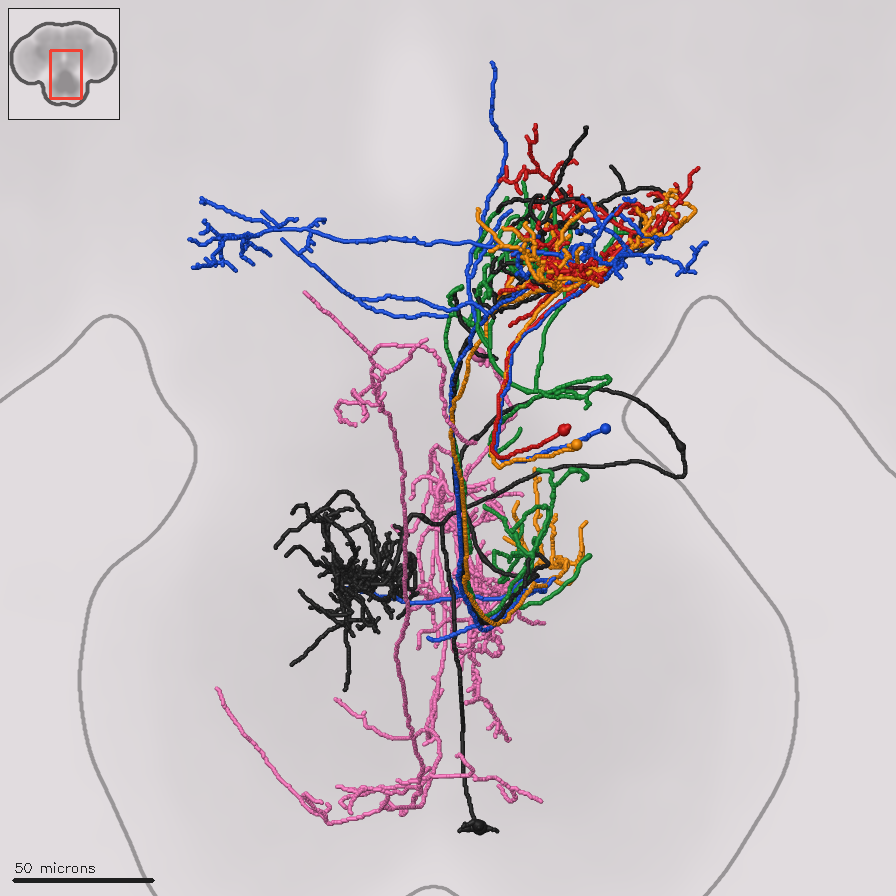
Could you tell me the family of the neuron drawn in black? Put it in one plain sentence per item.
The family is hemilineage 02A.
